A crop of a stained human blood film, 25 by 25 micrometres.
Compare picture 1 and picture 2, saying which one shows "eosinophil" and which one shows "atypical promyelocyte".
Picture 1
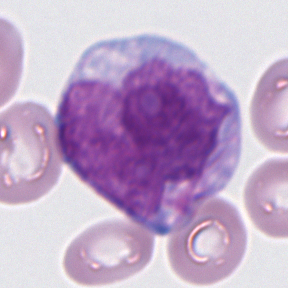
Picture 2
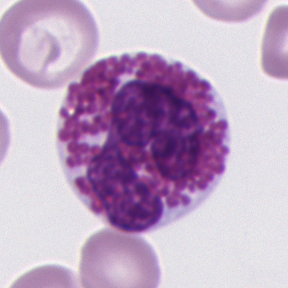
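Atypical promyelocyte's the first one, eosinophil the second. Granules are the big split: the eosinophil's cytoplasm is filled with coarse round granules of similar size, reddish-purple not blue-black, very pale between them; the atypical promyelocyte has just a few fine pinkish ones at the lower right.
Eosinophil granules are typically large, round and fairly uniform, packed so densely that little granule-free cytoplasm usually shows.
Otherwise the atypical promyelocyte's cytoplasm is pale grey-blue, deepening to blue along the cell edge. Its nucleus is irregular, folded and notched, fills most of the cell leaving a moderate rim of cytoplasm, and shows a pale round spot at upper right.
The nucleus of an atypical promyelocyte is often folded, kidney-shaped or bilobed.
In the eosinophil the chromatin is dense, dark purple and clumped, and no nucleoli show. As for outlines, the eosinophil's is round and smooth, about 16 micrometres across, and the atypical promyelocyte's rounded but angular, with several flattened sides.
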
